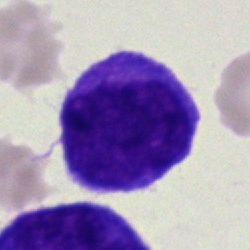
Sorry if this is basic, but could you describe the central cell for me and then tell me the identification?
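Starting with the outline: roughly round, though a few stretches are slightly flattened and angular. The deep purple nucleus takes up nearly the whole cell. Its chromatin looks dark and mottled, darker clumps among slightly lighter areas. I can't find granules anywhere. So: a blast.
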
